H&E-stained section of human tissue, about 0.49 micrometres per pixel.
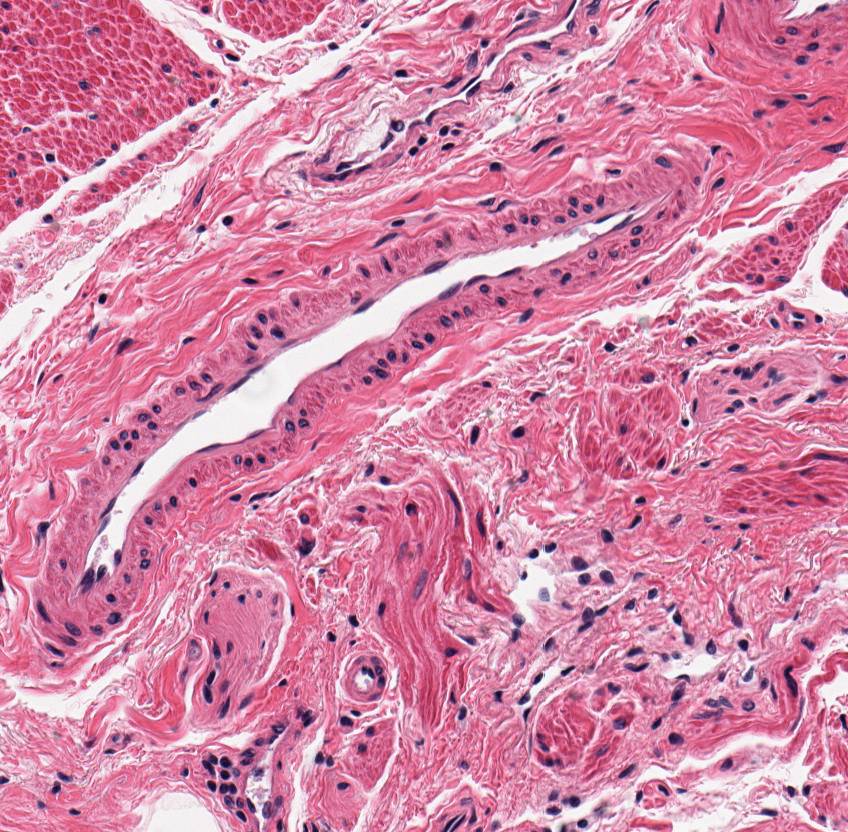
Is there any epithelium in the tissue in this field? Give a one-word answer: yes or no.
Yes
